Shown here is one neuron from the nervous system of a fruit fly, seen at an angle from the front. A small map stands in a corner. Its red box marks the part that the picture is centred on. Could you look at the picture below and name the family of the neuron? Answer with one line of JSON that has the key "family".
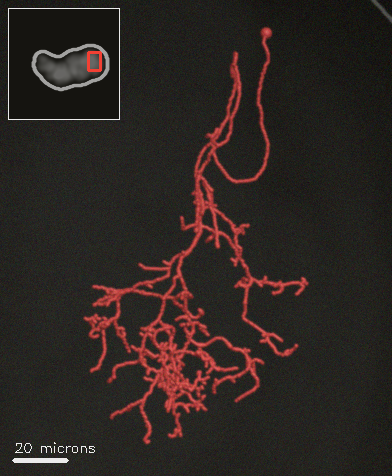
{"family": "hemilineage LHl1"}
